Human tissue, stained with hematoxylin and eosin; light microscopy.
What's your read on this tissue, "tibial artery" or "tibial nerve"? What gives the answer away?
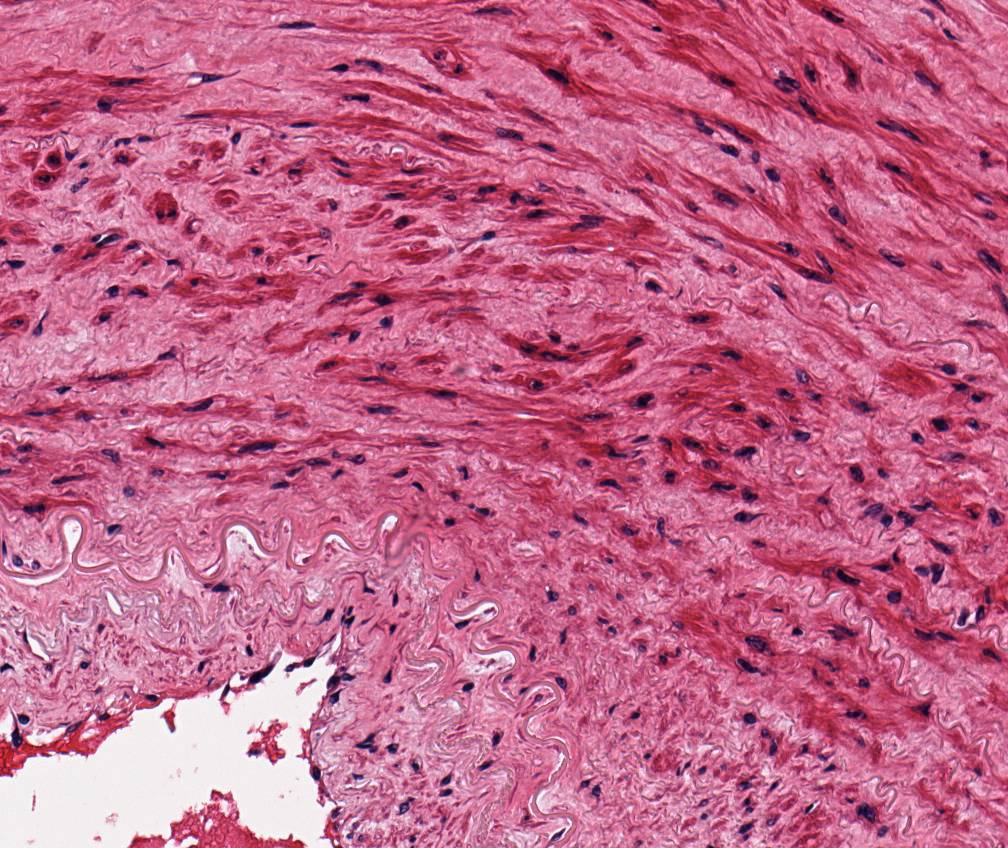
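It's tibial artery, and the smooth muscle cells decide it: deep pink cytoplasm, elongated dark cigar-shaped nuclei.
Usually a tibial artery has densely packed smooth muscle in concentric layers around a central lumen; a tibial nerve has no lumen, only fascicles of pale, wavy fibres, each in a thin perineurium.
A wavy, glassy pale elastic lamina crosses the lower left and turns down toward the bottom centre, with paler pink fibrous tissue between it and an empty space.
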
